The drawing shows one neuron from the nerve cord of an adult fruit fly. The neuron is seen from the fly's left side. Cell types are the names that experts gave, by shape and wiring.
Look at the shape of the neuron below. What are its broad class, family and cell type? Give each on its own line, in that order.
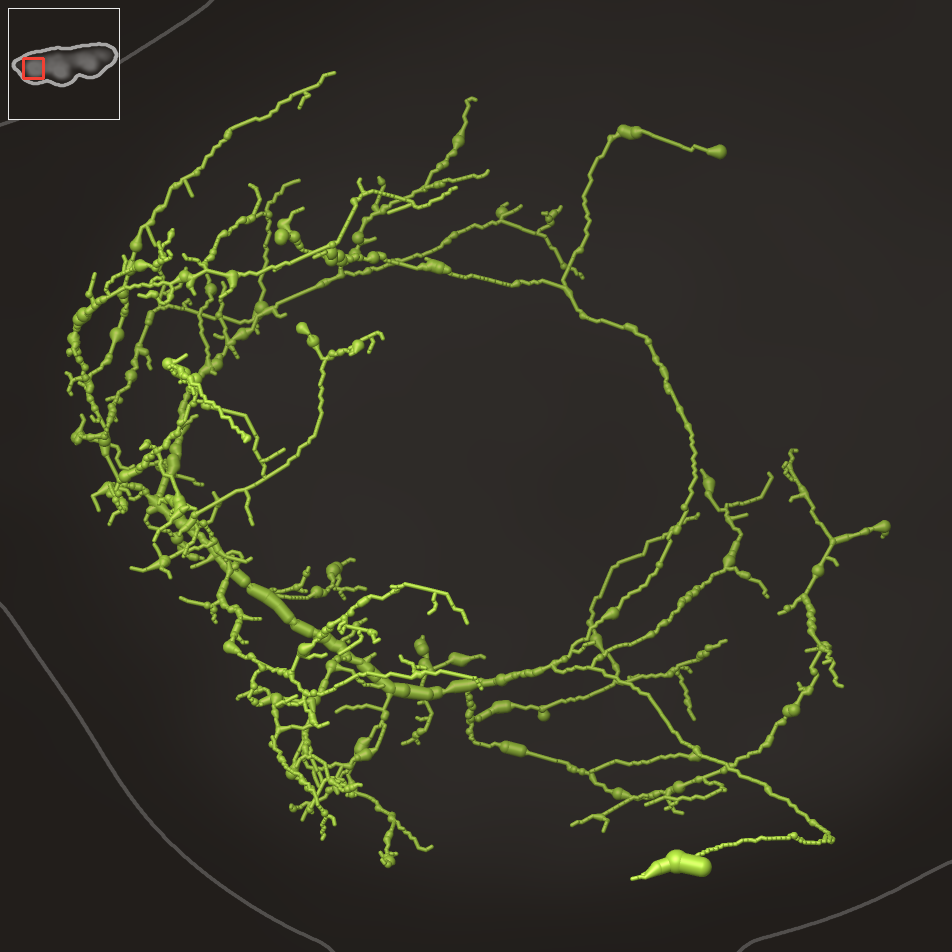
nerve-cord intrinsic neuron
hemilineage 04B
IN04B094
